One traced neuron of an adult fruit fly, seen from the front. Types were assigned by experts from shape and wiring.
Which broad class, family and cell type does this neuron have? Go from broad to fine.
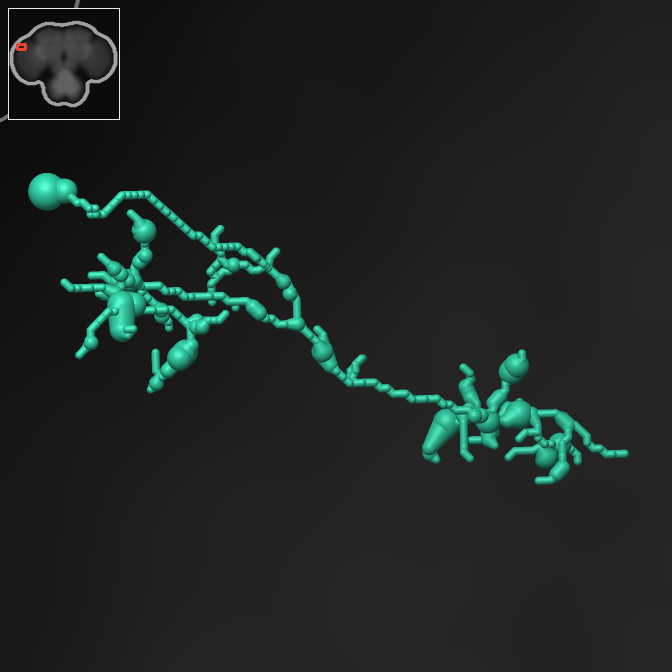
optic-lobe intrinsic neuron; Mi; Mi2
